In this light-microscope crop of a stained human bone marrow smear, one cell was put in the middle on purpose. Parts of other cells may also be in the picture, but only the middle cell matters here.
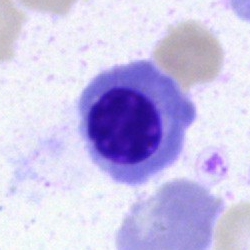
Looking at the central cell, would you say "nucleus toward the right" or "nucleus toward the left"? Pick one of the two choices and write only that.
Nucleus toward the left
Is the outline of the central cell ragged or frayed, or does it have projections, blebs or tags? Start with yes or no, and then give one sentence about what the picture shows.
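Yes. The cell outline is irregular, with small bulges along its right edge.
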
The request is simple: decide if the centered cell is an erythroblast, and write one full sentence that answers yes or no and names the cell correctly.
Yes, what sits in the centre of the crop is an erythroblast.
